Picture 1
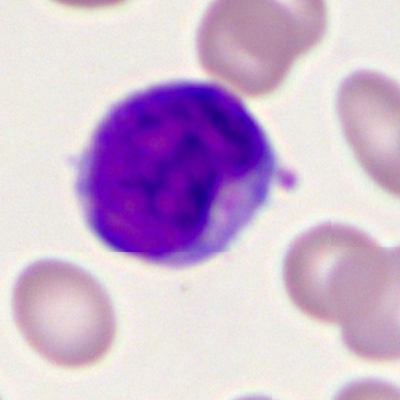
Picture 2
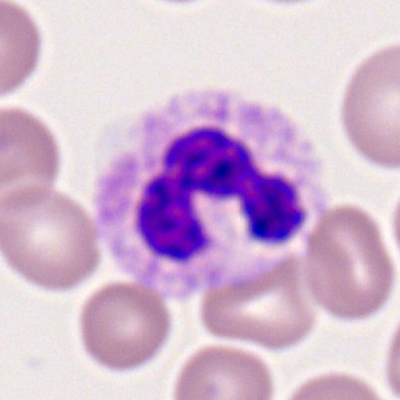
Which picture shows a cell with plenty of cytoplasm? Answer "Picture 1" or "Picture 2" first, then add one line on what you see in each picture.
Picture 2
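What picture 1 shows: The nucleus fills most of the cell.
What picture 2 shows: Abundant pale pinkish-lilac cytoplasm surrounds the nucleus.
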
